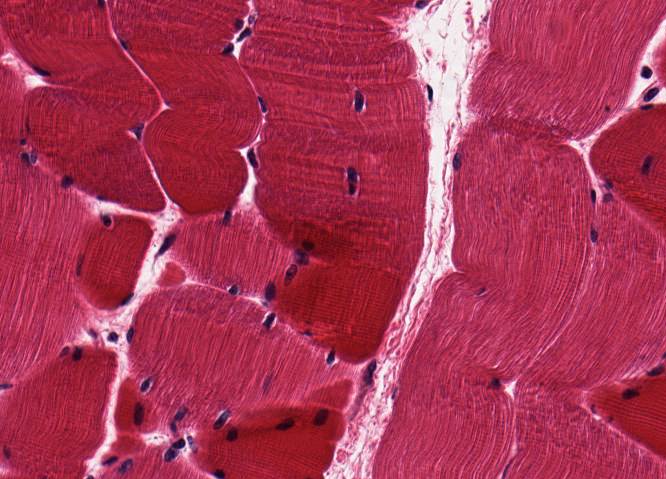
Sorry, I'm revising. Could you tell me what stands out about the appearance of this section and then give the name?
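Nuclei first: dark, flattened, at the edges of the fibres. The fibre cytoplasm stains deep pinkish-red with eosin. A pale band of loose connective tissue, perimysium, runs vertically from top to bottom, just right of centre. No fat cells anywhere, even within that band. This is skeletal muscle.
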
